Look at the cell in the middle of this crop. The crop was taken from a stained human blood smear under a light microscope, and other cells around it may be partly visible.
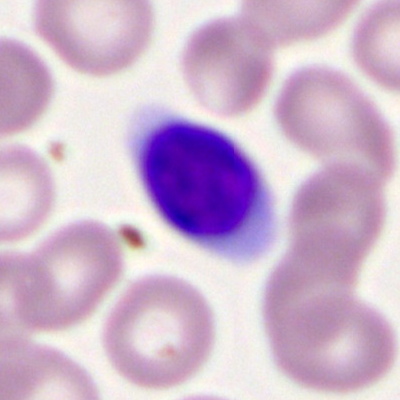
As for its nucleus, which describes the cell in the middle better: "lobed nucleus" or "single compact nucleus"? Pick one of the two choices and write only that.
Single compact nucleus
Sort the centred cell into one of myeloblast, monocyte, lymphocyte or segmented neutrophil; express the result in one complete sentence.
In the central position of this crop, the cell is a lymphocyte.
